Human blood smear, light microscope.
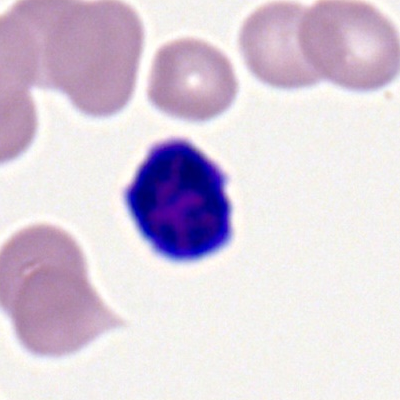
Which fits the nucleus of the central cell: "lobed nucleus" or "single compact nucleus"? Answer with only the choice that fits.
Single compact nucleus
